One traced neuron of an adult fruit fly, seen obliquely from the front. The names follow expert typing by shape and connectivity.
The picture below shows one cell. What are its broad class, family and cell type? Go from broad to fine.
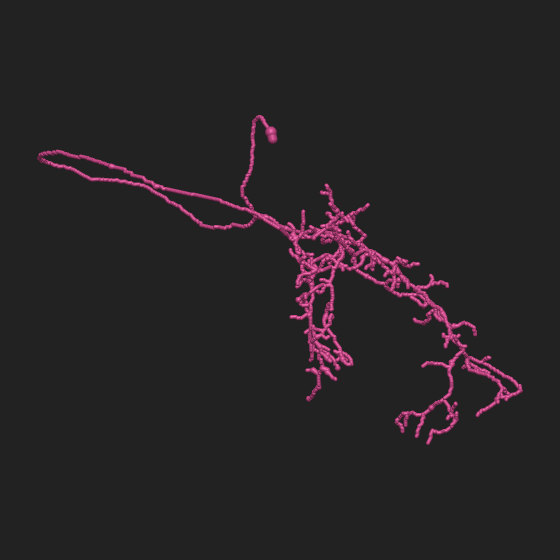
central-brain intrinsic neuron; hemilineage DM1_dorsal; CB4070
